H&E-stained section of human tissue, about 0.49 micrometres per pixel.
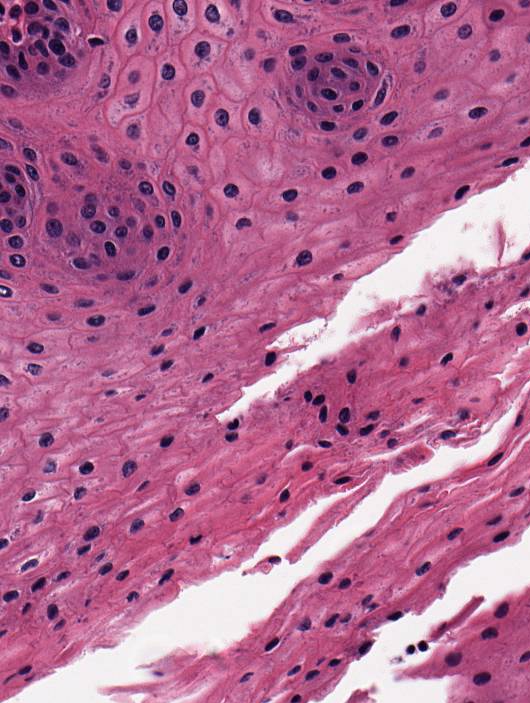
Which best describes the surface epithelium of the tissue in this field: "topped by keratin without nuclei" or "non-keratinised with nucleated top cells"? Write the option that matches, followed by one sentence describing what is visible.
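Non-keratinised with nucleated top cells. The flattened cells in the most superficial layers still contain dark nuclei.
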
